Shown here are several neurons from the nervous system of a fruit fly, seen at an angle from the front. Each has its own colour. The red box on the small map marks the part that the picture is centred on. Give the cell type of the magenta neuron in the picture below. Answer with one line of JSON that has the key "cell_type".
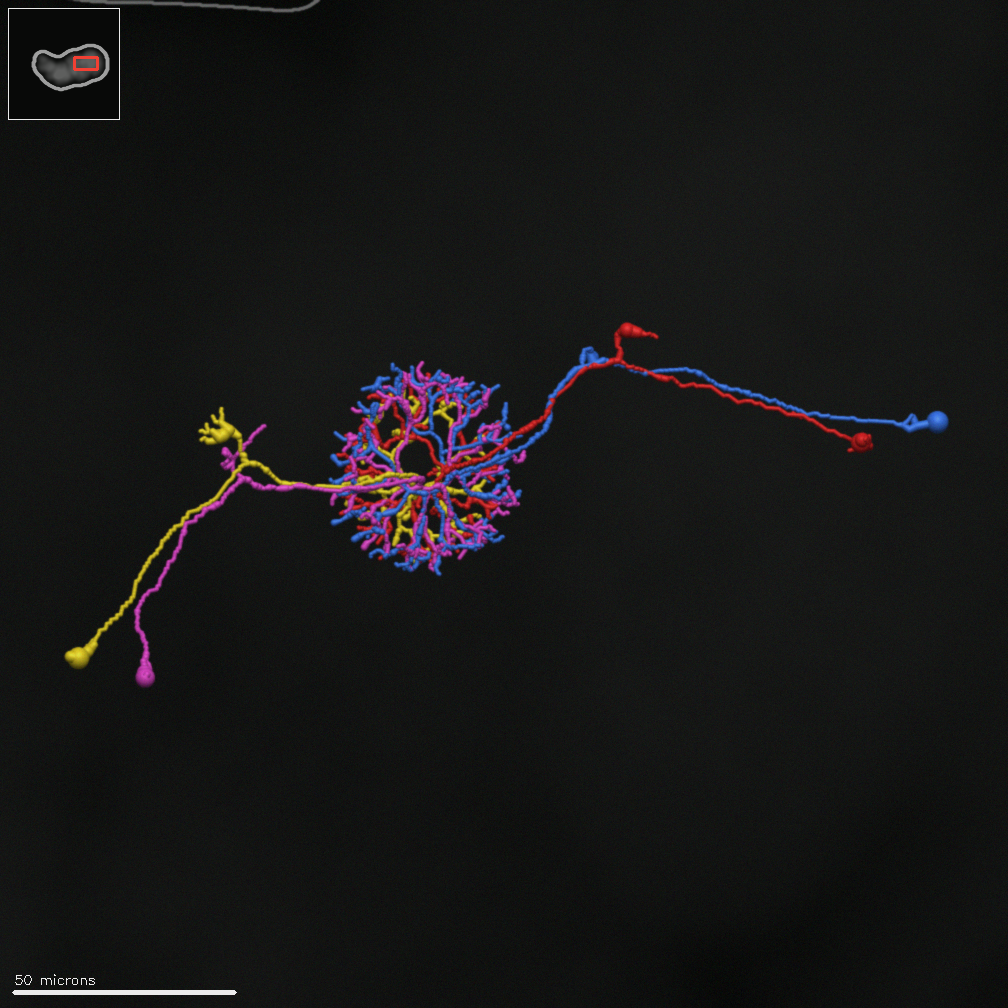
{"cell_type": "ER3w_a"}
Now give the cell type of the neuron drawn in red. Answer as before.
{"cell_type": "ER3w_c"}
